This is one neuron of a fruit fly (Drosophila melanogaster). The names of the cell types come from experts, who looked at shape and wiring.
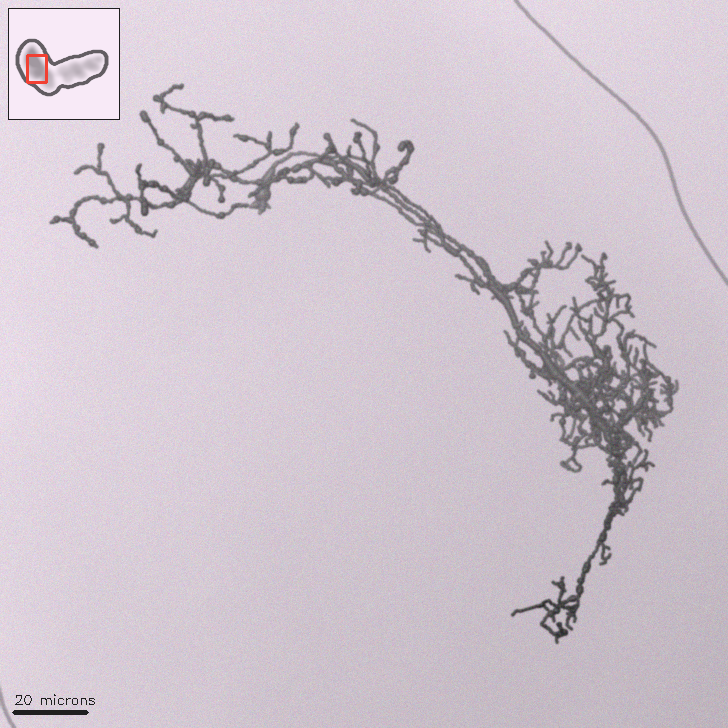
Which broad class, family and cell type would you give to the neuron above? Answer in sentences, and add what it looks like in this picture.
It is a central-brain intrinsic neuron. The family is LHAD. The cell type is LHAD2b1. From left to right in the picture it spans about 170 microns. More than a hundred branch ends can be seen.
